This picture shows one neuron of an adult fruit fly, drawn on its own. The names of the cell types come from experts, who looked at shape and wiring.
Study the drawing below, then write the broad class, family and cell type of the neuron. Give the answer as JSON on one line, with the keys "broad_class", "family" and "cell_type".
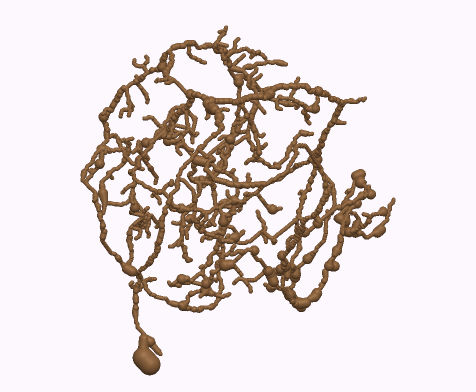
{"broad_class": "central-brain intrinsic neuron", "family": "hemilineage SLPav1_medial", "cell_type": "LHAV3e5"}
